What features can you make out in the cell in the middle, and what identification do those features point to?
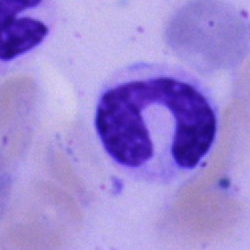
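The central cell has a roughly round outline. Its nucleus is one unbroken curved band in a horseshoe shape, with the open side facing downward. Pale cytoplasm fills the space inside the curve. This cell is a band neutrophil.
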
